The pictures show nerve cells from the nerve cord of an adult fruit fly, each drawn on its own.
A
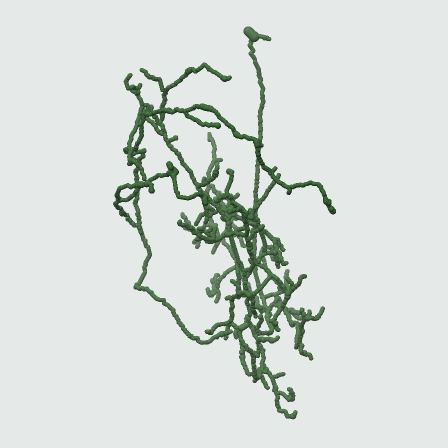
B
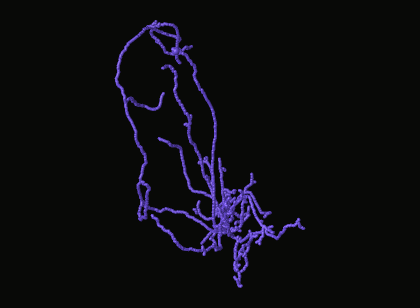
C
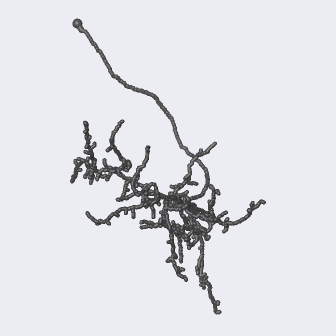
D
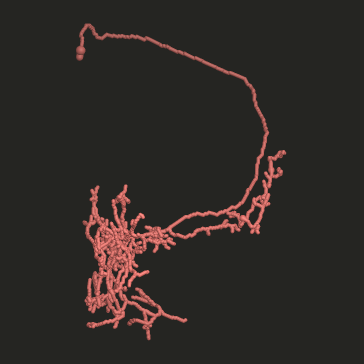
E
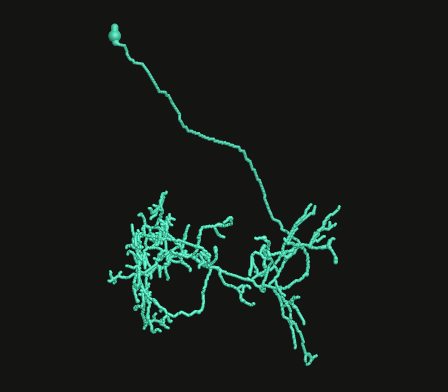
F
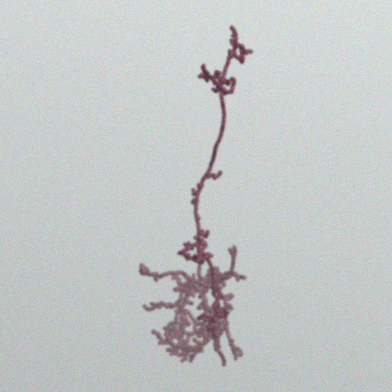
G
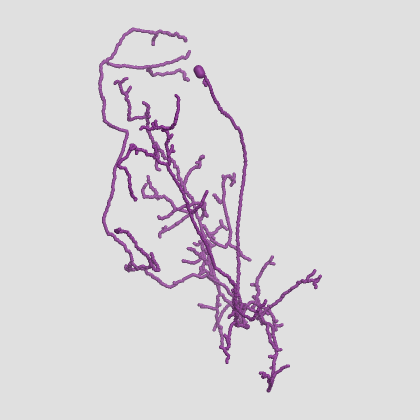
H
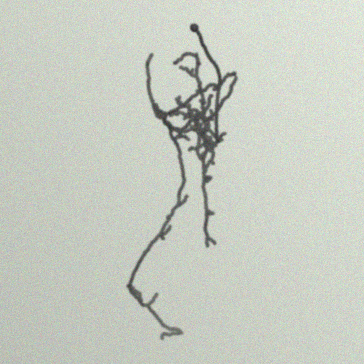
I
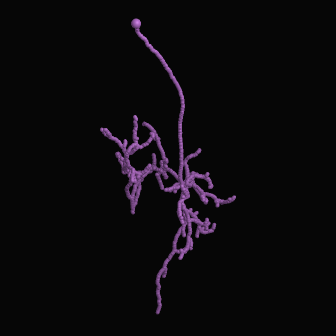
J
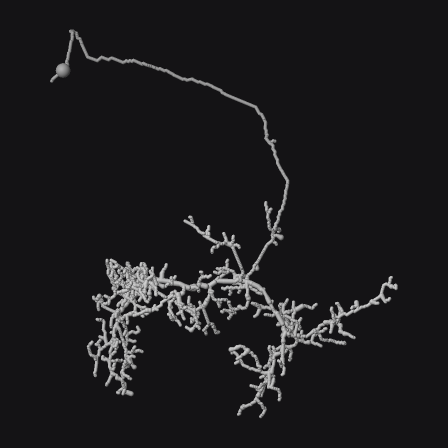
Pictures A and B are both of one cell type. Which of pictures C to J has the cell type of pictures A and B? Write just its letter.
G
